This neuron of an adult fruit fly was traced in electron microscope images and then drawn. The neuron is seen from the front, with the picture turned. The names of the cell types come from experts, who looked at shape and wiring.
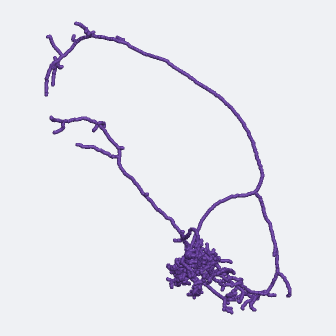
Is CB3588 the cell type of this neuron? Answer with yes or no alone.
yes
